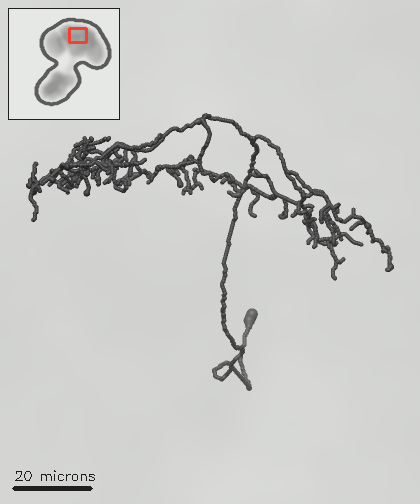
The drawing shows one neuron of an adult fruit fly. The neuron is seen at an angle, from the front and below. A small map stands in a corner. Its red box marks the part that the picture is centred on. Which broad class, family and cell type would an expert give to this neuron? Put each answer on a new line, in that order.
central-brain intrinsic neuron
hemilineage DM6_dorso_medial
FB7D_a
